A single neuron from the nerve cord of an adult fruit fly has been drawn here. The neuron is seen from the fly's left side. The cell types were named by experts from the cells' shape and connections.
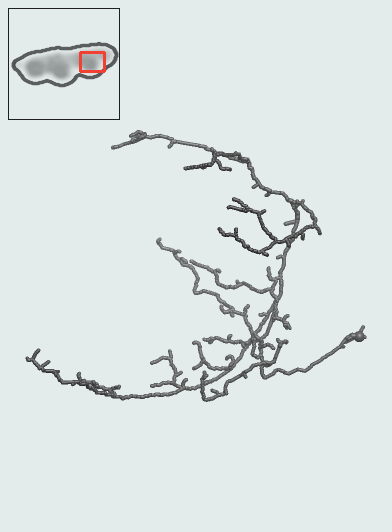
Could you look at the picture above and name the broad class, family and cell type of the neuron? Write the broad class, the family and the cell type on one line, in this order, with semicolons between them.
nerve-cord intrinsic neuron; hemilineage 13A; IN13A059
